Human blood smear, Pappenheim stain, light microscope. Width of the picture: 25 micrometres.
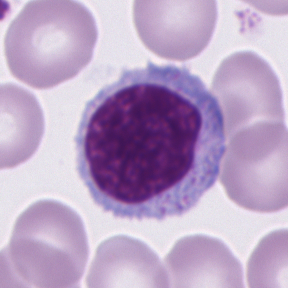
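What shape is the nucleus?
A single rounded mass, without lobes or a deep notch.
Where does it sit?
Off-centre toward the left, so the rim of cytoplasm is wider on the right.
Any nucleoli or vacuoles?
Neither: no nucleoli in the nucleus, no vacuoles in the cytoplasm.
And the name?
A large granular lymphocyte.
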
